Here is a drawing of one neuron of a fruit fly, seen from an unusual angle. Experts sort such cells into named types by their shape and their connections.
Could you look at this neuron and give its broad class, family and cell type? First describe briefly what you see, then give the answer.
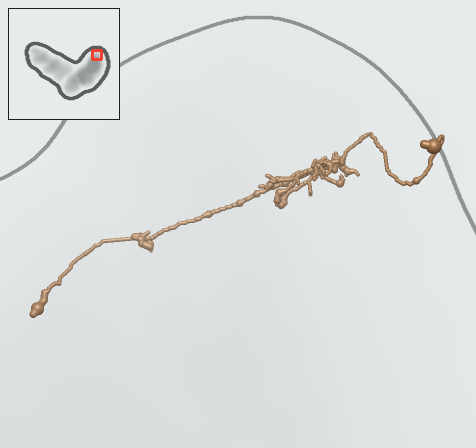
In this view it is wider than it is tall. Its broad class is optic-lobe intrinsic neuron. The family is Tm. The cell type is Tm2.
